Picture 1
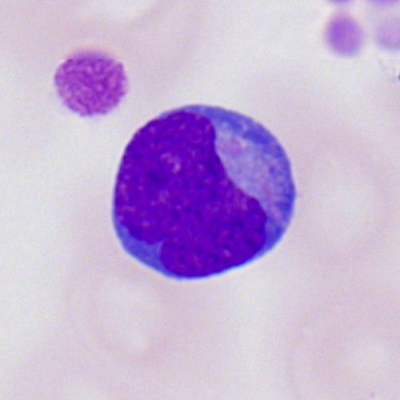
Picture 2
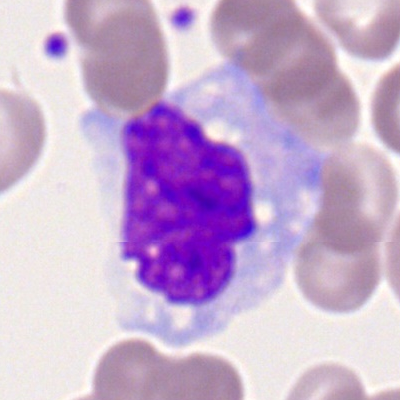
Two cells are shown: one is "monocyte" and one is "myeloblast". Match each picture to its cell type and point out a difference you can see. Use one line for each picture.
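In picture 1 we see a myeloblast: No vacuoles are seen in the cytoplasm.
In picture 2 we see a monocyte: Small clear vacuoles are scattered through the cytoplasm.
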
